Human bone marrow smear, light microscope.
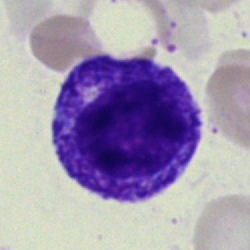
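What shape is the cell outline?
Nearly round.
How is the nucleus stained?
A dense, dark purple.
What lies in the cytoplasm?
Coarse purple granules throughout, and a small paler patch at the upper left.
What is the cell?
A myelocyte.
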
